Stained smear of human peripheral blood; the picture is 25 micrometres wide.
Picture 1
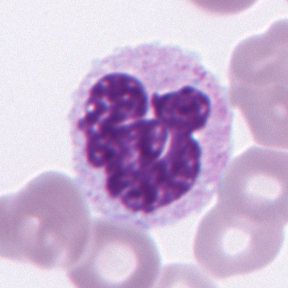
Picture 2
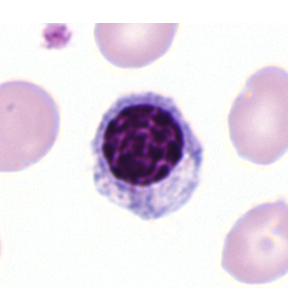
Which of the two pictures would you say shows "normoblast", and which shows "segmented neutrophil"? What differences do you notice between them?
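Picture 2 is the normoblast, which leaves picture 1 as the segmented neutrophil. Both have dark purple, coarsely clumped chromatin, though in the normoblast paler lines run between the clumps and no nucleoli show.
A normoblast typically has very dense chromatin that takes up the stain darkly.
The nucleus is the clearer difference: in the segmented neutrophil it is divided into several lobes that crowd together, and it is about 12 micrometres across. The cytoplasm differs too, a moderate pale pinkish-lilac rim with fine, faint pinkish-violet granules and no vacuoles in the neutrophil, a complete pale grey-blue rim in the normoblast.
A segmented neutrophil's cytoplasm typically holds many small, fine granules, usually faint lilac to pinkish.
Then the edges: round in the neutrophil, slightly irregular and fuzzy in the normoblast, which touches none of the surrounding red cells.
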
